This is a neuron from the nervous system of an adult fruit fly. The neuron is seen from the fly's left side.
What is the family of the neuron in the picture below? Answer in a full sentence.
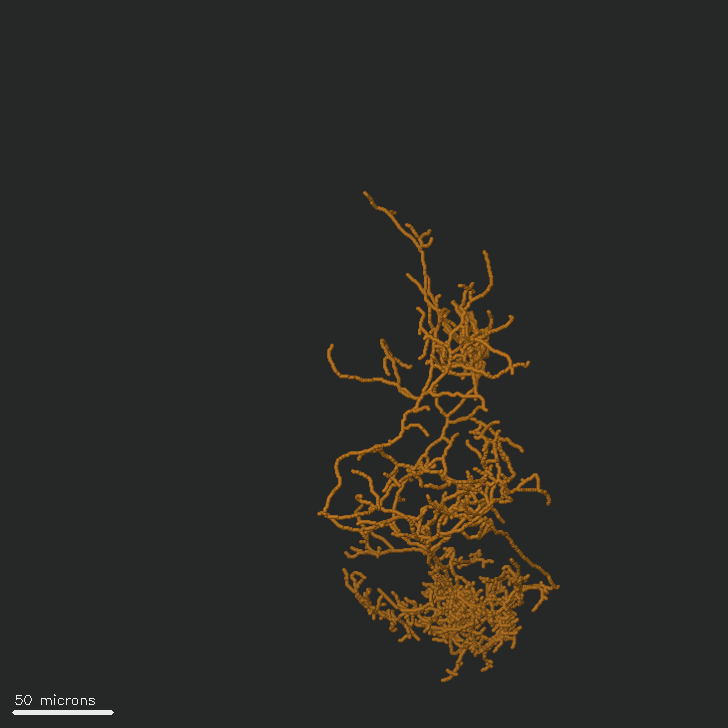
The family is hemilineage LB7.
